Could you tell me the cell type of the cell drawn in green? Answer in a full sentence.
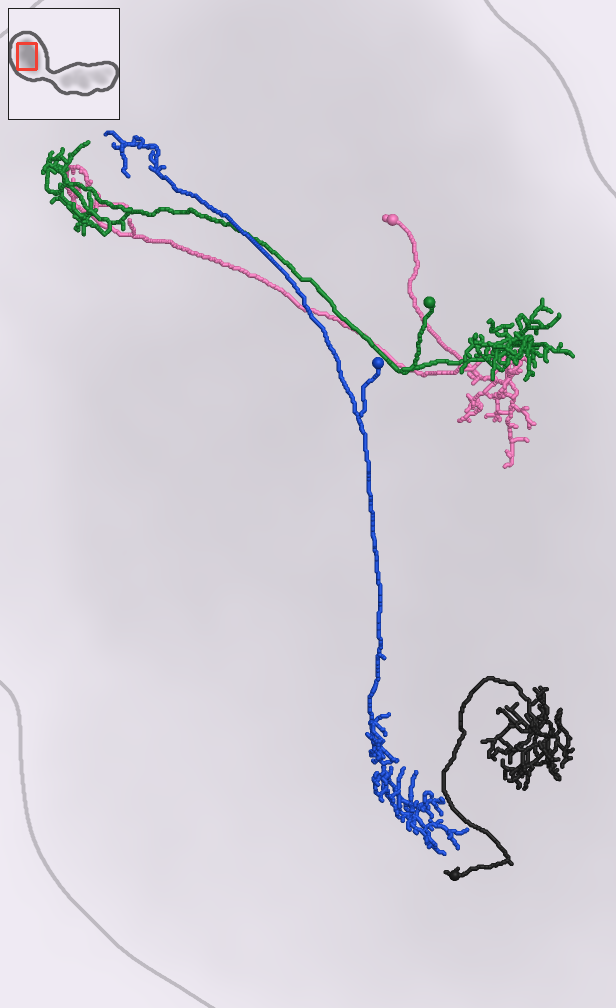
The cell type is LC10d.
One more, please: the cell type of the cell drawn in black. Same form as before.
The cell type is Li22.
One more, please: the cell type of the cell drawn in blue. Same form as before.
The cell type is LC10e.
